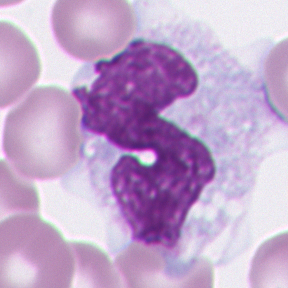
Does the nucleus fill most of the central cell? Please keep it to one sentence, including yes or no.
No, abundant cytoplasm encircles the nucleus of the cell.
